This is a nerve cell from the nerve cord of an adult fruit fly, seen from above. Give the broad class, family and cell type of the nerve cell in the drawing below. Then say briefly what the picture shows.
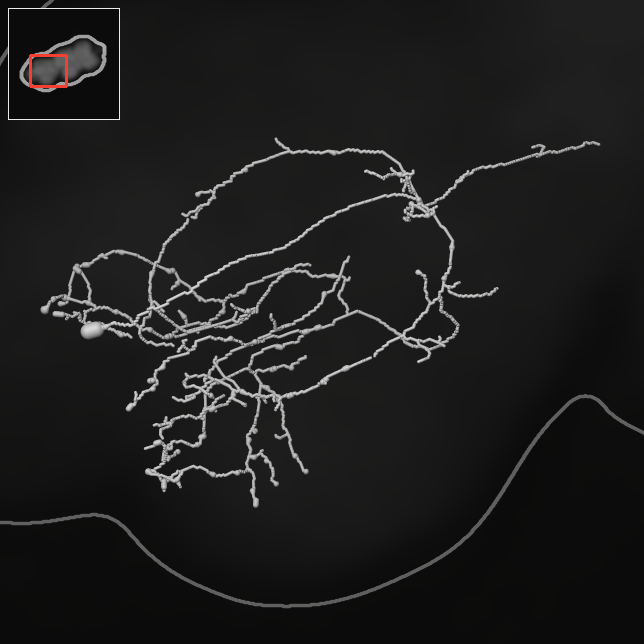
This is a nerve-cord intrinsic neuron. The family is hemilineage 12B. Its cell type is IN12B032. The picture shows dozens of branch ends. As drawn here it is wider than it is tall.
